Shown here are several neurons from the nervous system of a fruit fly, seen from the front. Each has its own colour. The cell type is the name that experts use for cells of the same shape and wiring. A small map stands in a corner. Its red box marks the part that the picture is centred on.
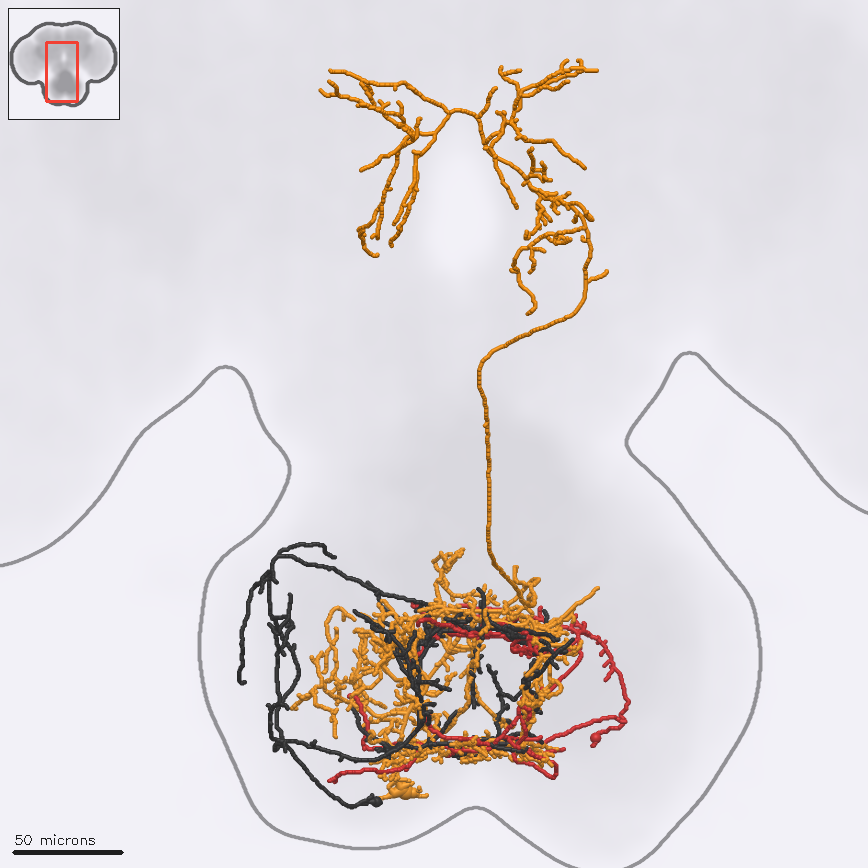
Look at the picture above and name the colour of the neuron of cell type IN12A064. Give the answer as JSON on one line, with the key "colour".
{"colour": "red"}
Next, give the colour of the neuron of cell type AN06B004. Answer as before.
{"colour": "orange"}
